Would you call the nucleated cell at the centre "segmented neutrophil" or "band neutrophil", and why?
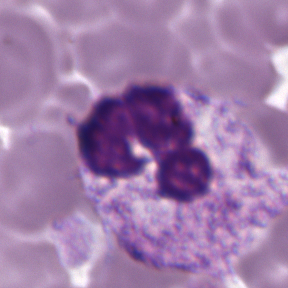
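This is a segmented neutrophil rather than a band neutrophil. Its nucleus lies in the upper left part of the cell, with dark purple, densely clumped chromatin. The cytoplasm is plentiful and pale lilac. Fine purple-violet granules are scattered throughout it.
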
